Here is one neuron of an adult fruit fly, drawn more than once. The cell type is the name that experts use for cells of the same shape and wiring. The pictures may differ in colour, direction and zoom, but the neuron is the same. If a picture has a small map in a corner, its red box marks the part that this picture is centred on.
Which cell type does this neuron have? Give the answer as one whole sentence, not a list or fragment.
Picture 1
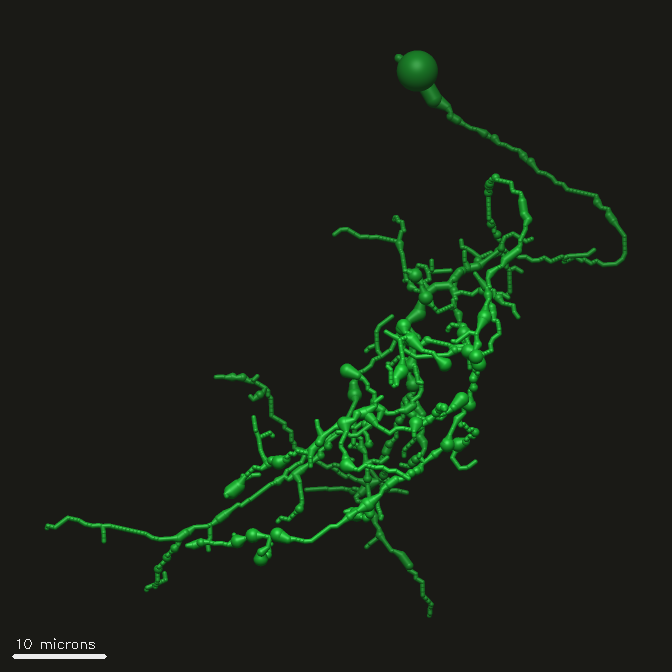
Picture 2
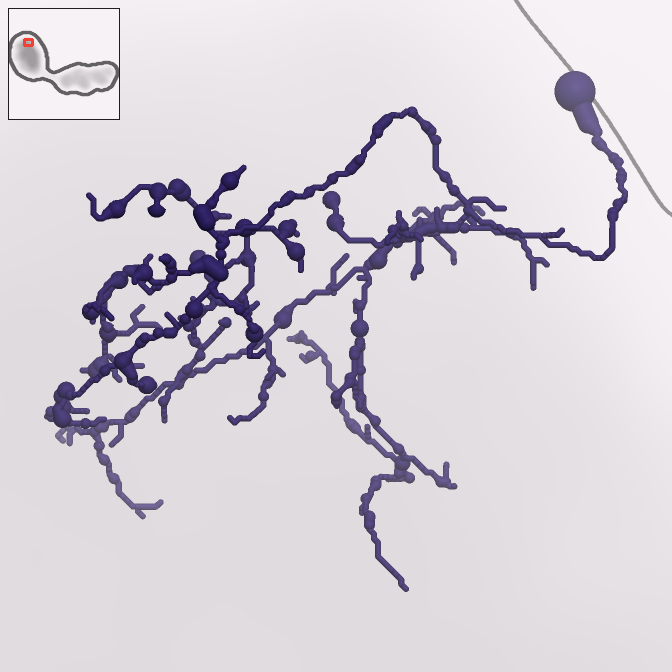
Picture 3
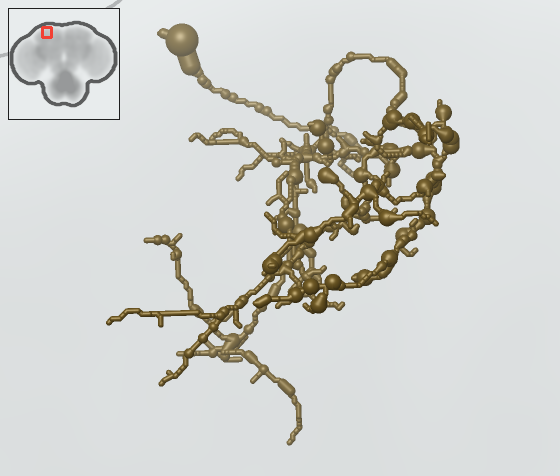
This neuron is of the type SLP290.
